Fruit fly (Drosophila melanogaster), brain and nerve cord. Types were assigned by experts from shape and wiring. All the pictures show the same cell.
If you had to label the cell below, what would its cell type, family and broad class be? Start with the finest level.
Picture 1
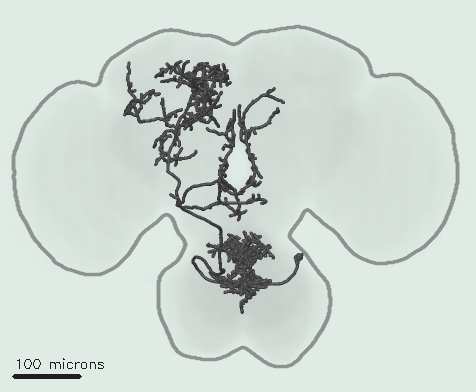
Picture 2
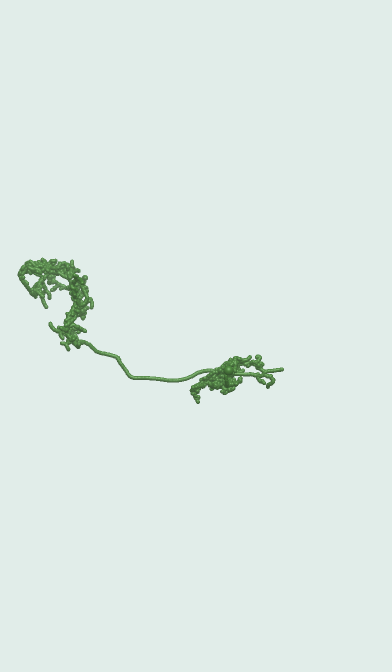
AN19B019; hemilineage 19B; ascending neuron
